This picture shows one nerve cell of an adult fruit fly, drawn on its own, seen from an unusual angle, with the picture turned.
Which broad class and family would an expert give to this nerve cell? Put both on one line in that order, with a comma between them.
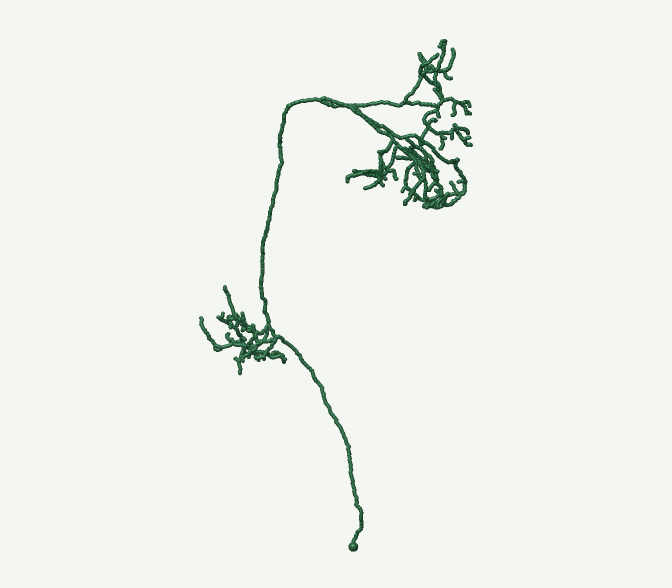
central-brain intrinsic neuron, hemilineage DL1_dorsal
